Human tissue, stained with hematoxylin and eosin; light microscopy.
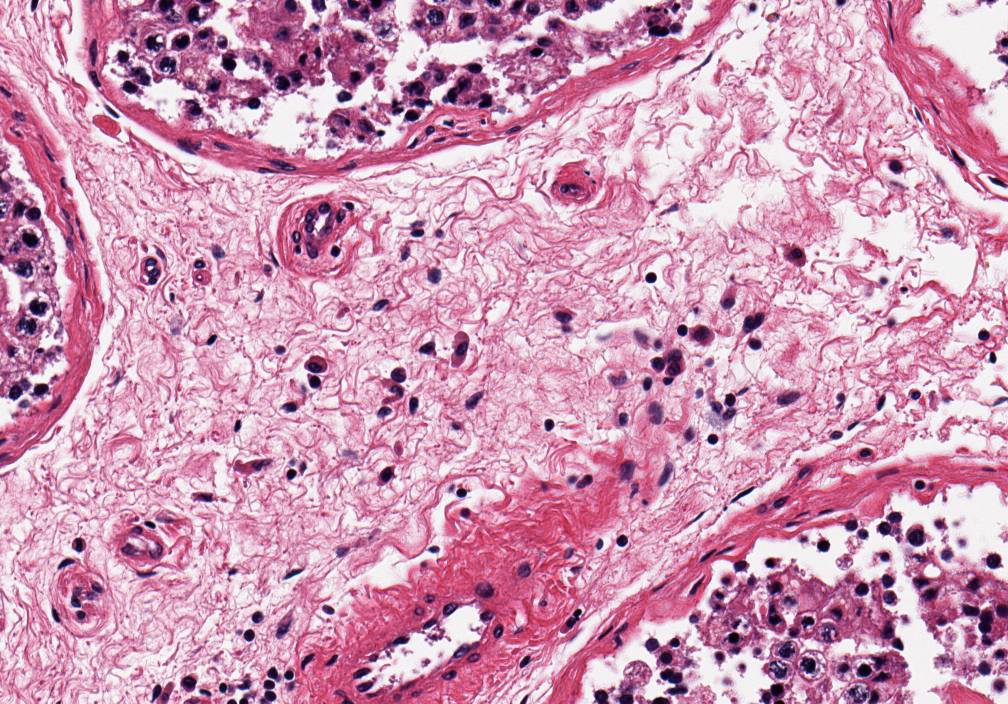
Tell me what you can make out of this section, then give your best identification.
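Parts of rounded tubules sit at the edges and corners; a broad stretch of stroma fills the centre. Several small vessels with thick pink walls and narrow lumens lie mostly in its left half. Cells with small dark round nuclei are scattered throughout, with a small cluster just right of centre. Bottom centre, beside a tubule, a patch of collagen is denser and deeper pink. This is testis.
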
